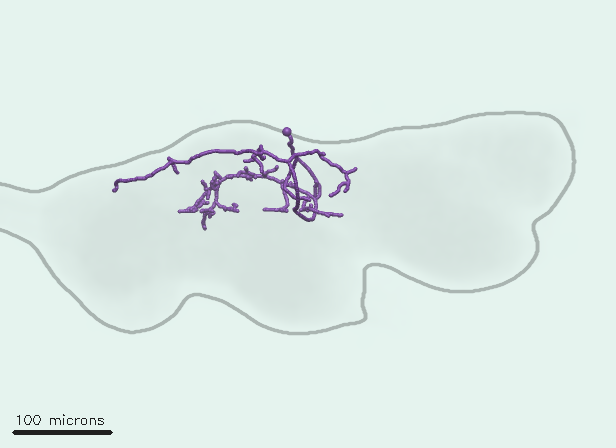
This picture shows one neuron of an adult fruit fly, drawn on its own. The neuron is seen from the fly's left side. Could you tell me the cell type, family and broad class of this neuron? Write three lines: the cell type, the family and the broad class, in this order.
IN19B071
hemilineage 19B
nerve-cord intrinsic neuron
